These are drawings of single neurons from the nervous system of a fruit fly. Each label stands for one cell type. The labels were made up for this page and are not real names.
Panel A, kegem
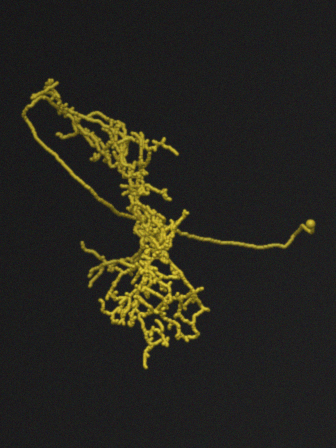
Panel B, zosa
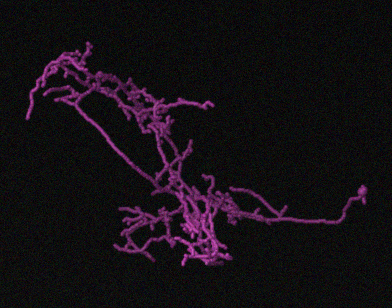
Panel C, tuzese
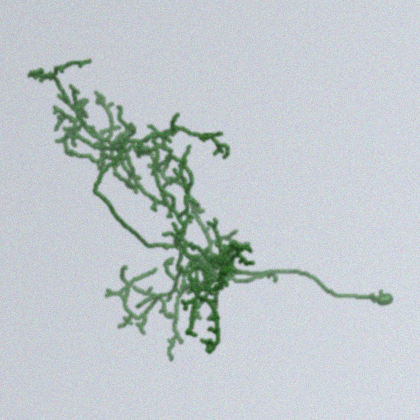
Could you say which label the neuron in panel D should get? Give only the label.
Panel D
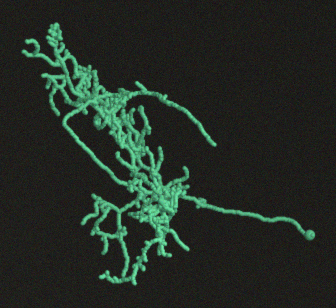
tuzese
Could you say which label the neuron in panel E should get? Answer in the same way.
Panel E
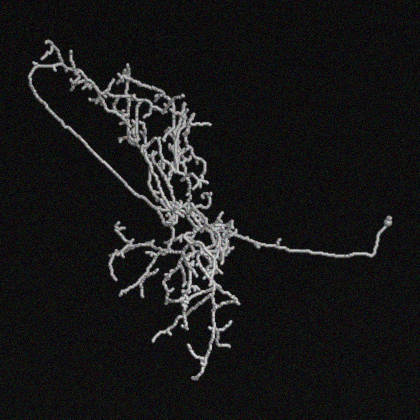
kegem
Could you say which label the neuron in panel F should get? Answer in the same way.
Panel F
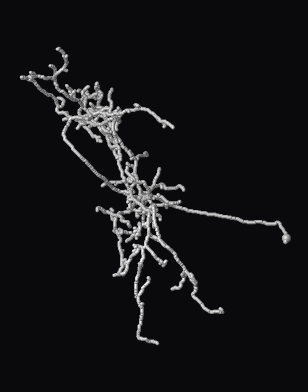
zosa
